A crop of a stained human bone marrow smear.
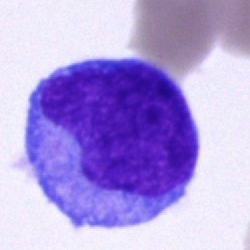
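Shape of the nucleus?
Indented; concave side toward the lower left.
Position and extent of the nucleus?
Toward the upper right; fills most of the cell.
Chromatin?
Deep purple, finely mottled, not coarsely clumped.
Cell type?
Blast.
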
